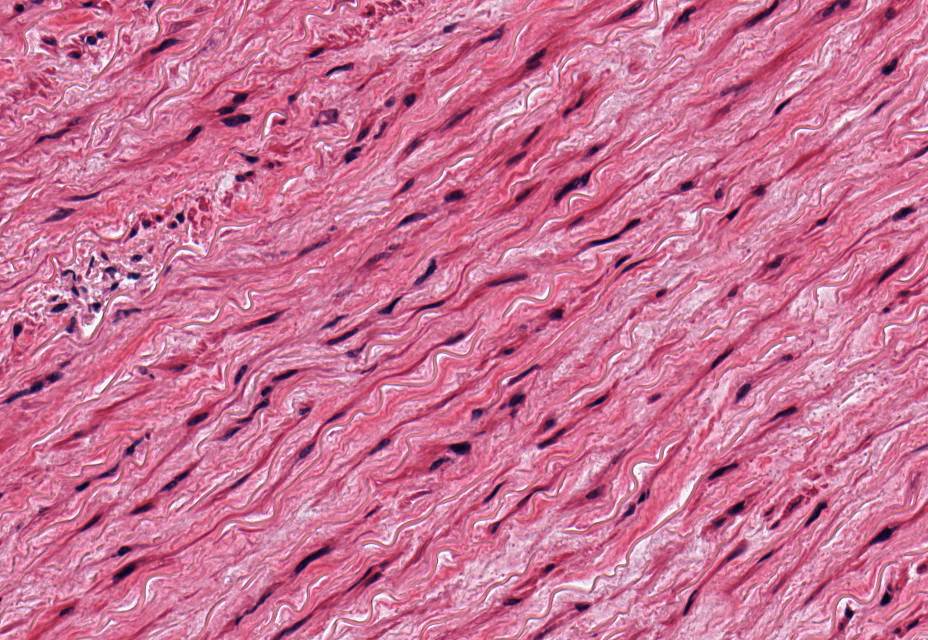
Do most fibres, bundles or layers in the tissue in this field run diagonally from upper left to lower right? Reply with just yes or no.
No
